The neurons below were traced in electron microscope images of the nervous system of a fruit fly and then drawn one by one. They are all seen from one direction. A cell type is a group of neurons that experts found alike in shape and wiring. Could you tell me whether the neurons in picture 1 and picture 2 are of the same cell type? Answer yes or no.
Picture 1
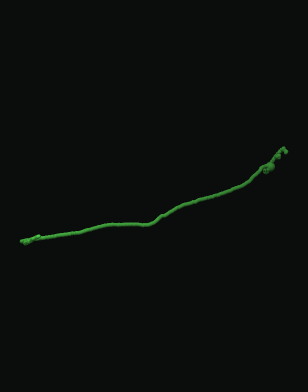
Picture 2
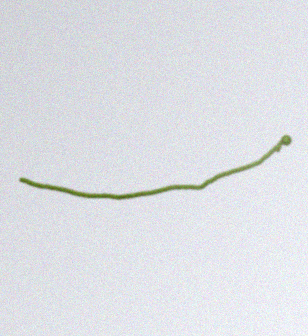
no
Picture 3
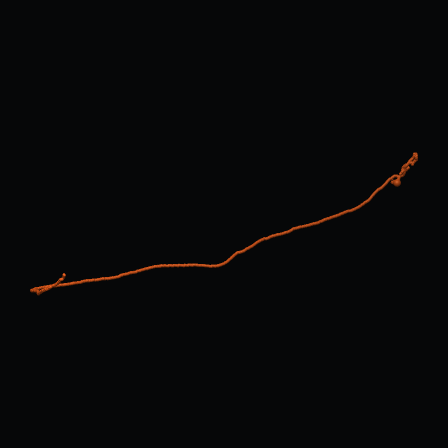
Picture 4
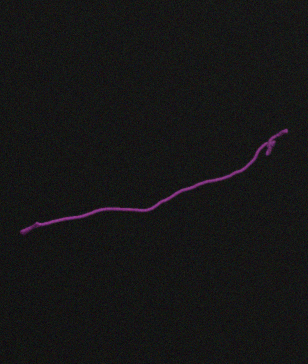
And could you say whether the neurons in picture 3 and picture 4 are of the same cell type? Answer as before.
yes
